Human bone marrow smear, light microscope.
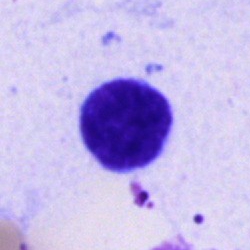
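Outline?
Smooth and round.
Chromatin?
Dense, staining dark purple-blue.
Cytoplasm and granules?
Almost no cytoplasm visible around the nucleus; no granules seen.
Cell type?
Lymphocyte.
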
